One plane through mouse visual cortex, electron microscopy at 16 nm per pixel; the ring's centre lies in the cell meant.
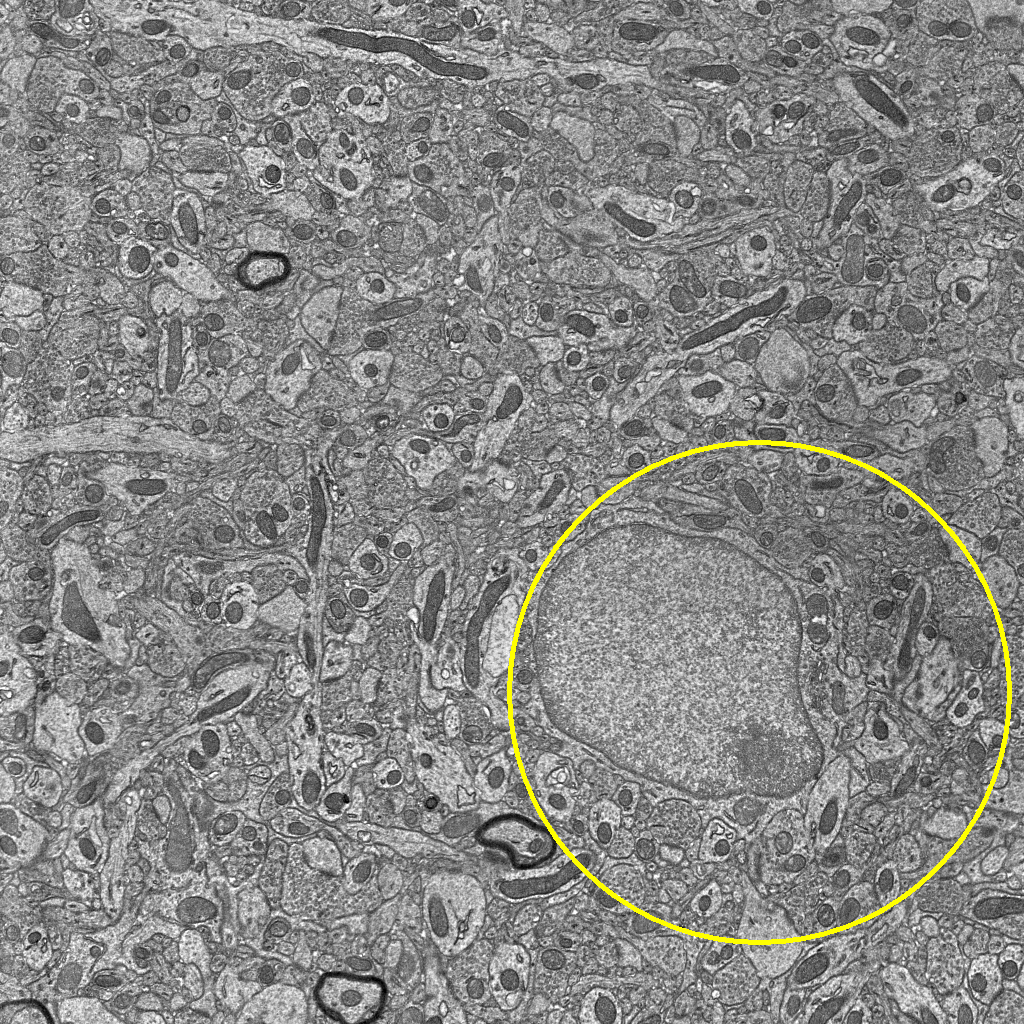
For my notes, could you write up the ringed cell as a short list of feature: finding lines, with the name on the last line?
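Outline: nucleus whole, entirely inside the ring
Envelope: smooth, without deep infoldings
Patch: one darker, ill-defined, in lower part of nucleus
Cytoplasm: no dark lipofuscin-like bodies
Identity: astrocyte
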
